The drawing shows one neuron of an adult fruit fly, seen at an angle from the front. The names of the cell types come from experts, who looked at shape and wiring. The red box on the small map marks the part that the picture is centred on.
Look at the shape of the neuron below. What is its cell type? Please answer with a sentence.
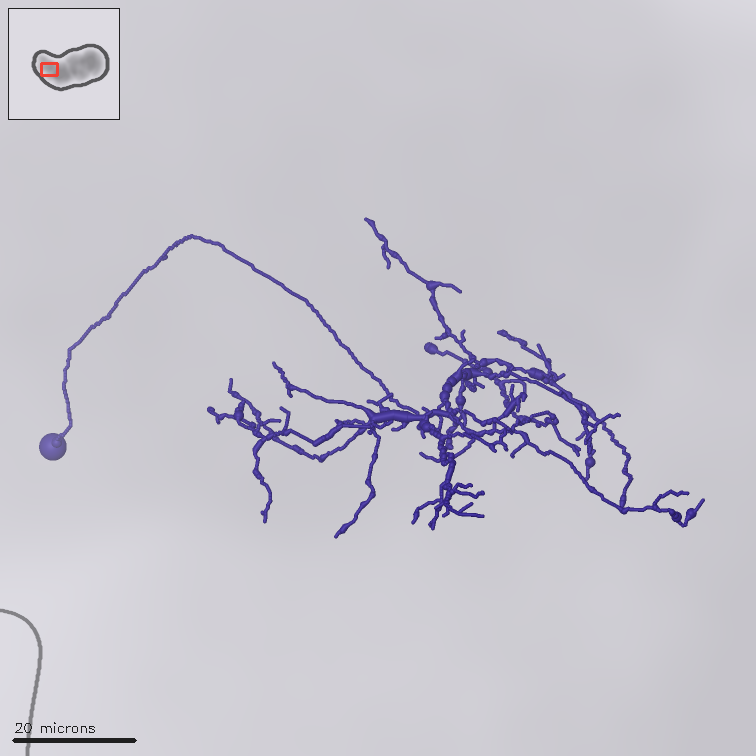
The cell type is IN00A068.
